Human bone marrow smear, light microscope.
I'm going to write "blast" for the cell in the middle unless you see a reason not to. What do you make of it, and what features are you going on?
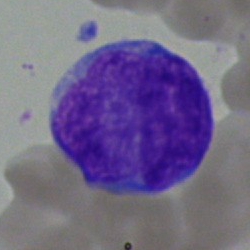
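Yes, blast is the right name for this cell, and lymphocyte is the name to weigh it against. First, the chromatin: it is purple and finely granular, with no coarse dark blocks. This counts for blast and against lymphocyte.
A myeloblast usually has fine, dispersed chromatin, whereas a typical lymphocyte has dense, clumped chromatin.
Second, the cytoplasm: it is a scant blue rim around the nucleus, with no visible granules. This point suits either name.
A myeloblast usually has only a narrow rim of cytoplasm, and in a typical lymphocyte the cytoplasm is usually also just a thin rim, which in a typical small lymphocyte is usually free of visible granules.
Third, the outline: roughly round, with a smooth edge. Last, pale red cells lie against the lower and right sides of the cell.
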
